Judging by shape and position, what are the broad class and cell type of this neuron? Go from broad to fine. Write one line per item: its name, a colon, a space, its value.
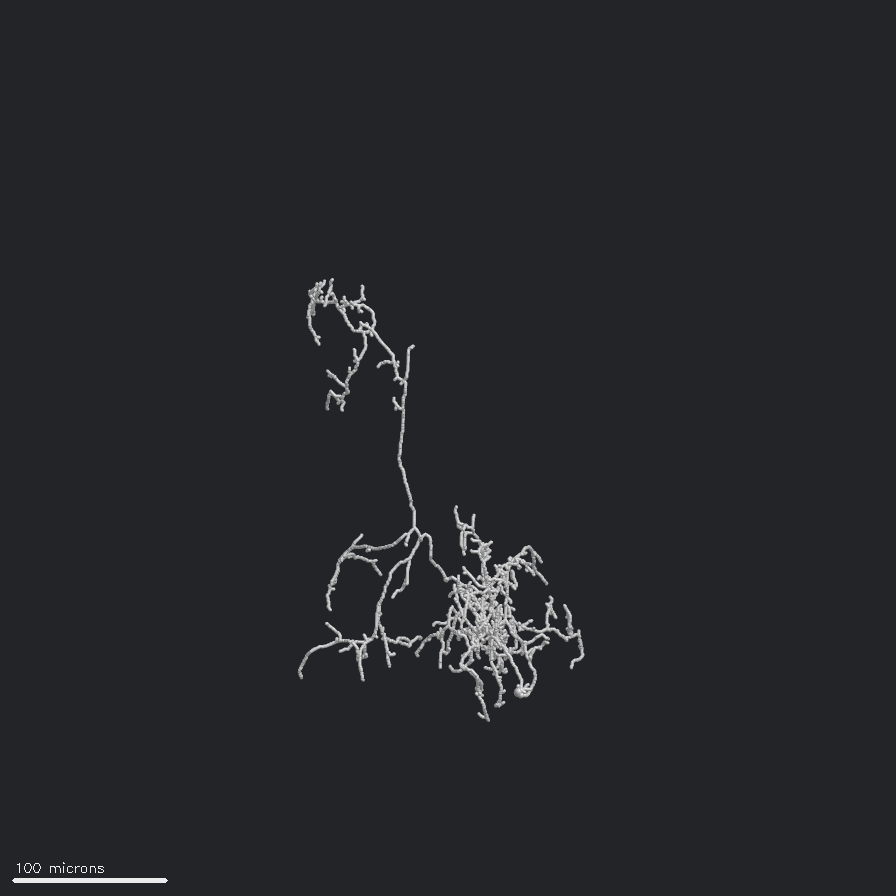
broad class: nerve-cord intrinsic neuron
cell type: INXXX095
